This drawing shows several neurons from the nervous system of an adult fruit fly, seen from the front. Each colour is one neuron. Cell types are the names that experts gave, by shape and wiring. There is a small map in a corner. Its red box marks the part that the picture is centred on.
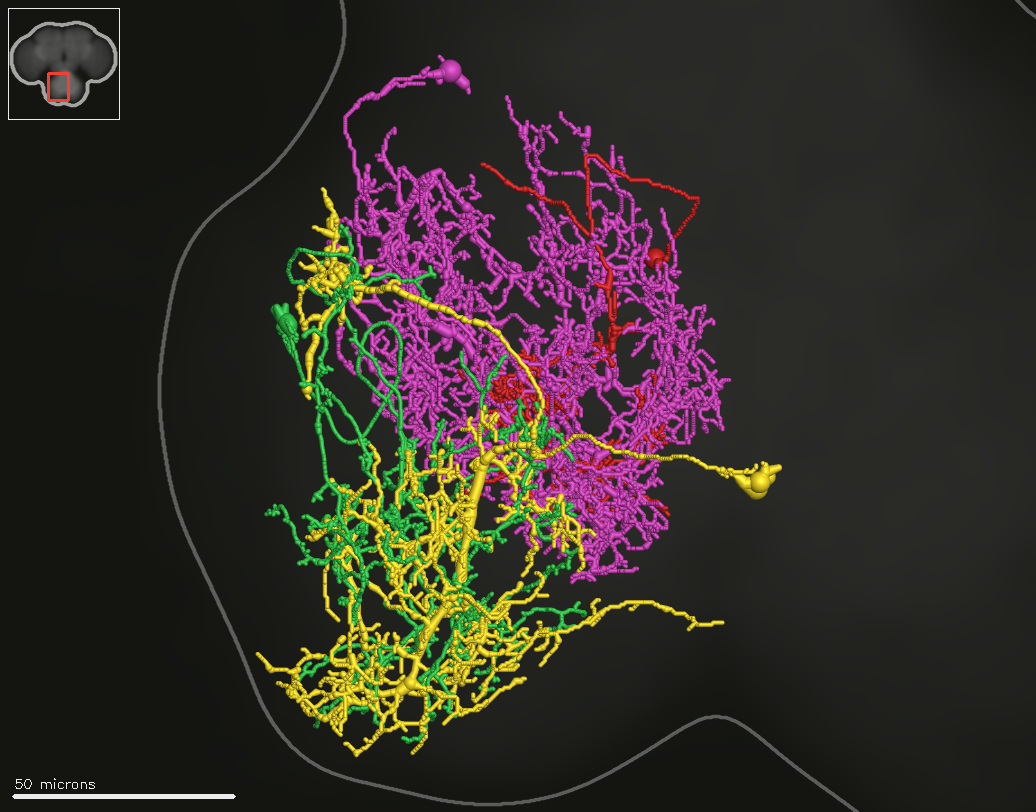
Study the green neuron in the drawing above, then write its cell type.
IN03A027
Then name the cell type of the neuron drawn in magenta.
IN09A003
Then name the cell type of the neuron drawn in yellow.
IN16B033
